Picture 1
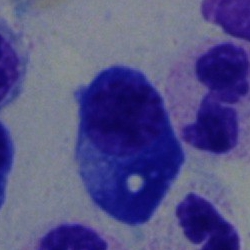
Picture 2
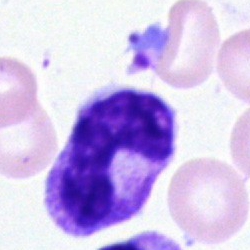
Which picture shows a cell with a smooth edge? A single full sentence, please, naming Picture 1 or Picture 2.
It is in Picture 2 that the cell has a smooth outline.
